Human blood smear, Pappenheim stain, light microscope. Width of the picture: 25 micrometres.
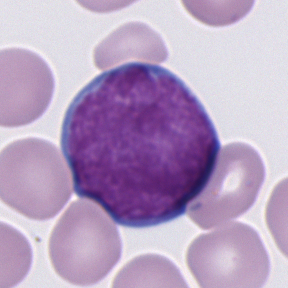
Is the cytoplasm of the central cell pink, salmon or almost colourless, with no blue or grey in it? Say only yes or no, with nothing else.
No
